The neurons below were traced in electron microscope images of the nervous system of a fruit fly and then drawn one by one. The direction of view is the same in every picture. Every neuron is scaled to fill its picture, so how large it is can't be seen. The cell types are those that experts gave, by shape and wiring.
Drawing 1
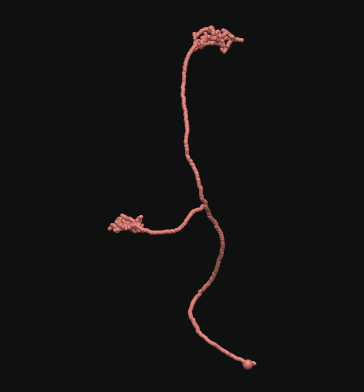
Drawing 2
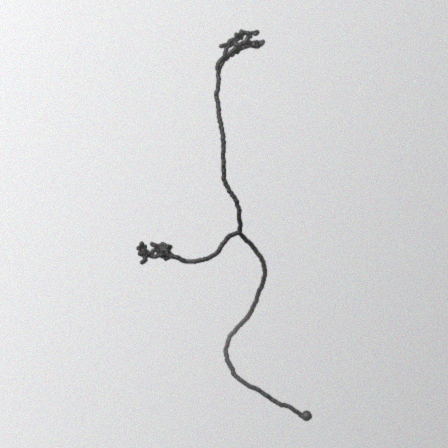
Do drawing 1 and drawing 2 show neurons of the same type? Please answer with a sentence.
They are of the same cell type.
